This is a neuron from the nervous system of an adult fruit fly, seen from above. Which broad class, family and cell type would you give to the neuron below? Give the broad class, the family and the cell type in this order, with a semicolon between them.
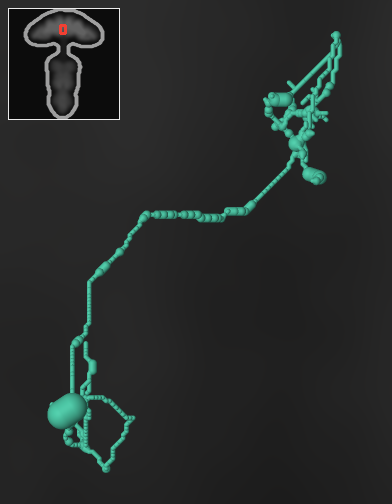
central-brain intrinsic neuron; class CX; PFNp_a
